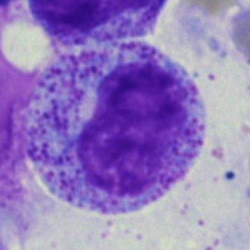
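Promyelocyte, the central cell in a stained human bone marrow smear. Its outline looks round and smooth. The nucleus seems kidney-shaped, notched on its left side, and it sits off-centre toward the right. The chromatin appears dark purple and patchy rather than fine.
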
